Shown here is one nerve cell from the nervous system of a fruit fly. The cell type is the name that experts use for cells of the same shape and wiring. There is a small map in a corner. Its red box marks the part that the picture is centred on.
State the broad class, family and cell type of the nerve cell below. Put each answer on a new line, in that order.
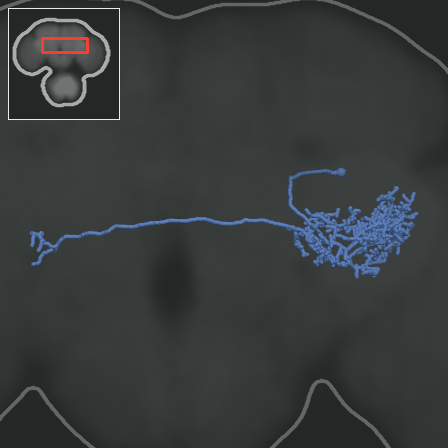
central-brain intrinsic neuron
hemilineage VLPa2
CB3513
